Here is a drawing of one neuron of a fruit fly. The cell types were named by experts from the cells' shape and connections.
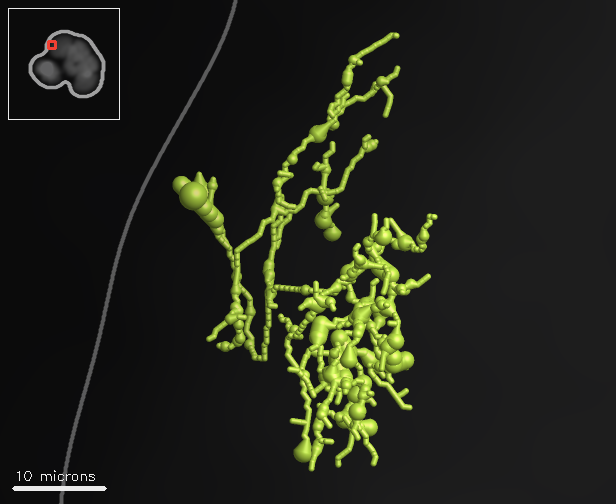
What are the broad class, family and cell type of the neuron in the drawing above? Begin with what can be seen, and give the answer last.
From top to bottom in the picture it spans about 50 microns. Dozens of branch ends can be seen. Its broad class is optic-lobe intrinsic neuron. Its family is Dm. It is of cell type Dm10.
